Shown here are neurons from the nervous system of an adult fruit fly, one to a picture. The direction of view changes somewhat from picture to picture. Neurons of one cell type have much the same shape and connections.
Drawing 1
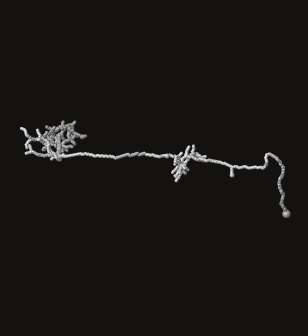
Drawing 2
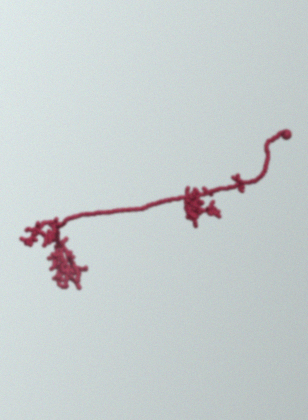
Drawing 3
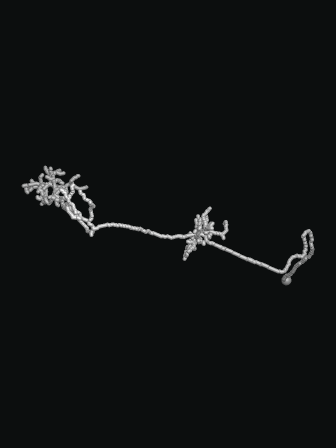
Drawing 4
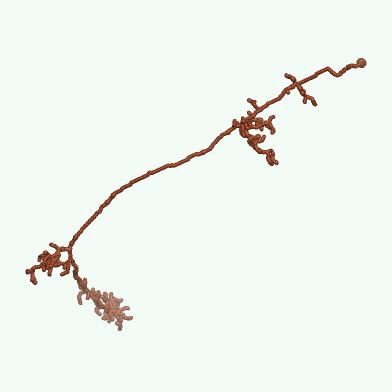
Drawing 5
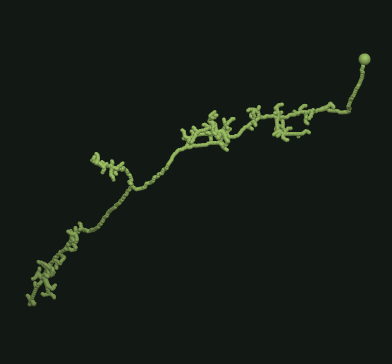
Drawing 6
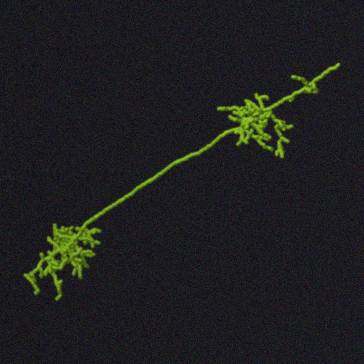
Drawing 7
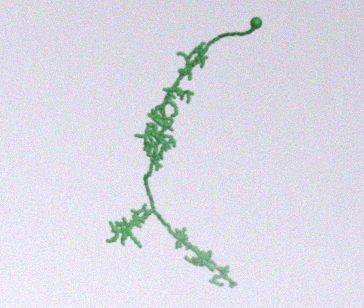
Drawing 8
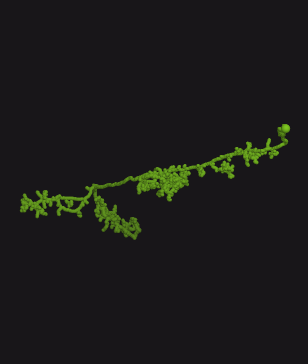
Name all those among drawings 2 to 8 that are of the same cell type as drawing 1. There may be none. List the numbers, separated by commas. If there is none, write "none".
2, 3, 4, 6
